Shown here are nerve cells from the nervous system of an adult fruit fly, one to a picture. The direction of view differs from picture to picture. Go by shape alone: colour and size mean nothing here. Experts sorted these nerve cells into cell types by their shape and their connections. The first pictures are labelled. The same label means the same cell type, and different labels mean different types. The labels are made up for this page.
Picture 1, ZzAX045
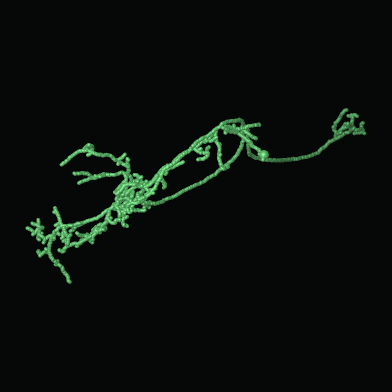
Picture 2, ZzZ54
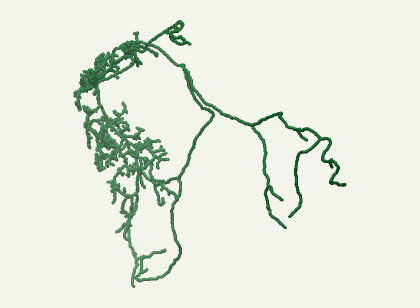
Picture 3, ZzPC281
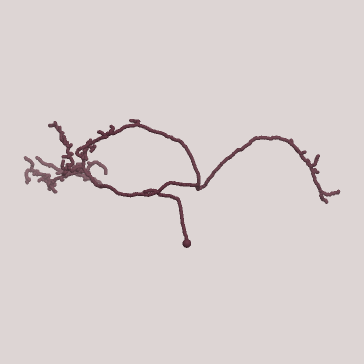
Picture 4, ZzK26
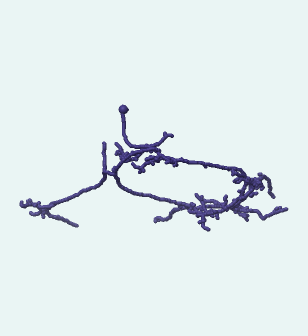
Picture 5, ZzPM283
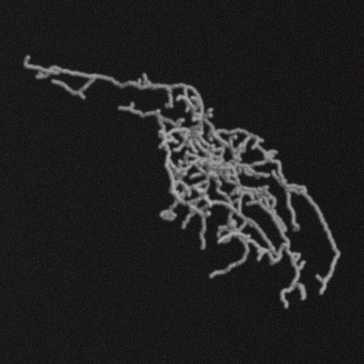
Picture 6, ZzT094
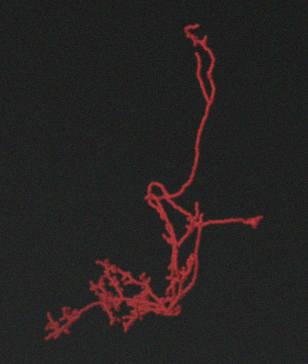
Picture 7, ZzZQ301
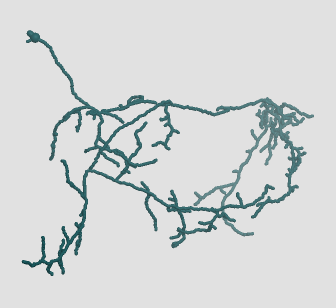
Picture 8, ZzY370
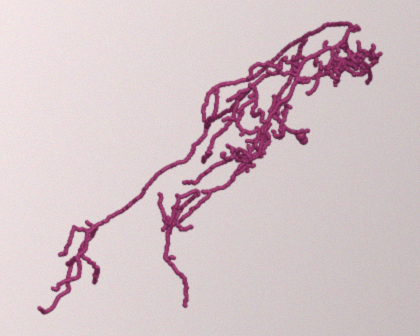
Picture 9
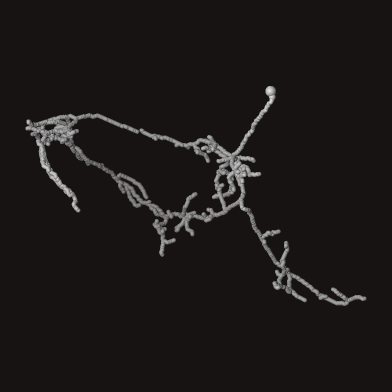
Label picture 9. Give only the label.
ZzZQ301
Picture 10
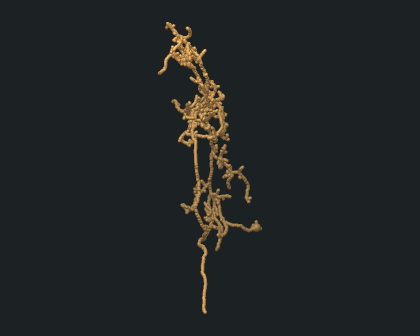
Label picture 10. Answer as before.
ZzAX045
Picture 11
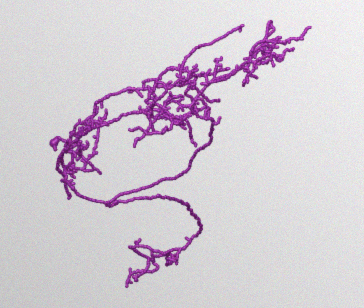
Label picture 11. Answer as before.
ZzAX045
